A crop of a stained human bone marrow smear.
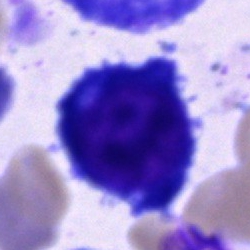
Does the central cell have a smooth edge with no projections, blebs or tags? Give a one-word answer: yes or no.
No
